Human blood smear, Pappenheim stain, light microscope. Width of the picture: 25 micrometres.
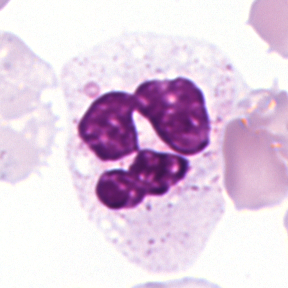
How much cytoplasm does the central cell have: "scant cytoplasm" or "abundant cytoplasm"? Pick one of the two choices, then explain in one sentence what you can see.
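Abundant cytoplasm. The cytoplasm is abundant and pale greyish-lilac.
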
